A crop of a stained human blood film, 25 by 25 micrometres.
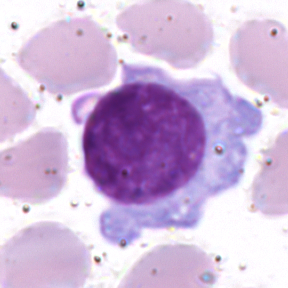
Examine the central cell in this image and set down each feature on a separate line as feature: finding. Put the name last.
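Nucleus: off-centre, toward the left
Nucleolus: nothing distinct stands out
Cytoplasm: pale greyish-blue, mostly right of and below the nucleus
Granules: no purple or reddish ones
Verdict: plasma cell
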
